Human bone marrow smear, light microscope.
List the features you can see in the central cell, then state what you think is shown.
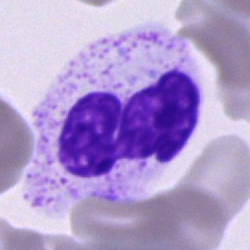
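Outline checked: roughly oval, with a smooth edge. Nucleoli checked: none can be seen in either lobe. Cytoplasm colour checked: a very pale lilac. Granules checked: small purple ones lie scattered throughout the cytoplasm. With each point covered, the cell is a segmented neutrophil.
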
